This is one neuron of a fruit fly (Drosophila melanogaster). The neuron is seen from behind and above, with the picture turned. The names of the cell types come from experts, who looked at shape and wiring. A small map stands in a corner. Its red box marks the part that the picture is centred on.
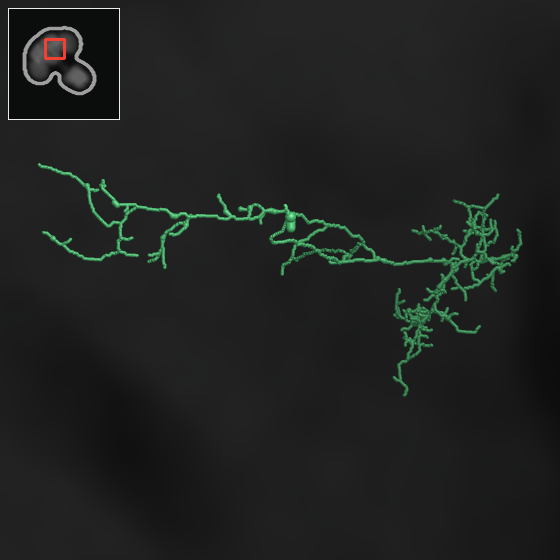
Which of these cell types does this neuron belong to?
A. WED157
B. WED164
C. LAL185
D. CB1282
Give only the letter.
B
